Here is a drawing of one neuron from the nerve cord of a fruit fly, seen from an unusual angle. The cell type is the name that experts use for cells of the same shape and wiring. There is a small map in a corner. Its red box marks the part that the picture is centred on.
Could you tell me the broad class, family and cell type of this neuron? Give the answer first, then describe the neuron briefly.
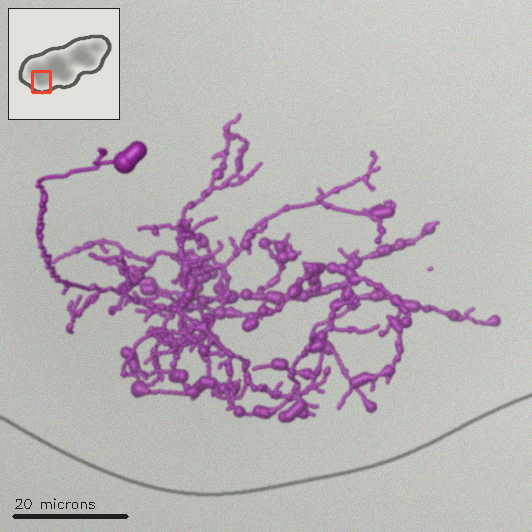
This is a nerve-cord intrinsic neuron. Its family is hemilineage 13B. The cell type is IN13B044. By the scale bar it is about 80 microns wide in this view. The picture shows dozens of branch ends.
